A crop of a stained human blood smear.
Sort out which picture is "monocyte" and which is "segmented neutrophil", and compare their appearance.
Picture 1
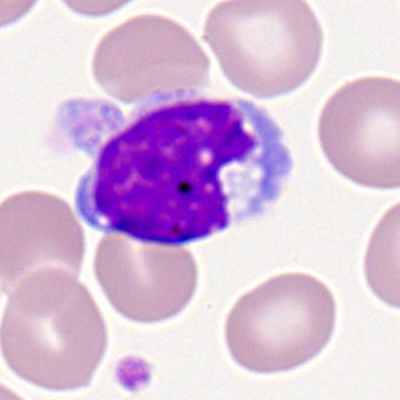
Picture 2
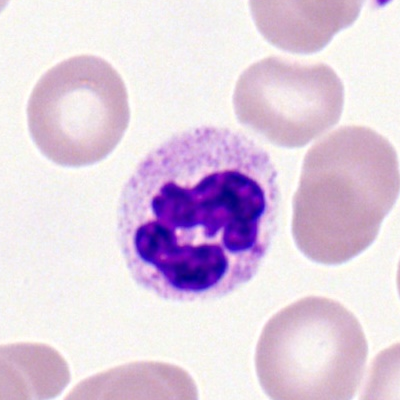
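Picture 1 shows a monocyte, and picture 2 a segmented neutrophil. The nuclei differ in form: in picture 1 the nucleus fills most of the cell and has a notch cut into its right side, whereas in picture 2 the nuclear lobes curve around a small pale patch near the centre of the cell.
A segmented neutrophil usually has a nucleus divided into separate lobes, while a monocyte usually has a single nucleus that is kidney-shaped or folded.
The cytoplasm is pale blue in picture 1 and pale pinkish-lilac in picture 2, where a moderate amount surrounds the nucleus.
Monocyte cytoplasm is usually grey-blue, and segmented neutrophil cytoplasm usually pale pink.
In picture 1, clear vacuoles cluster in the cytoplasm beside the notch.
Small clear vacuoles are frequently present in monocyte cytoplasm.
Picture 2 has fine lilac granules scattered evenly through the cytoplasm, whereas picture 1 shows no coarse dark granules. The outlines also differ: a pale cytoplasmic lobe juts out at the upper left of the cell in picture 1, while the cell in picture 2 is round with a smooth edge and no surface projections. In picture 2 the chromatin is dense, dark purple and coarsely clumped, and no nucleoli are visible.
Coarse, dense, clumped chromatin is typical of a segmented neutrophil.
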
